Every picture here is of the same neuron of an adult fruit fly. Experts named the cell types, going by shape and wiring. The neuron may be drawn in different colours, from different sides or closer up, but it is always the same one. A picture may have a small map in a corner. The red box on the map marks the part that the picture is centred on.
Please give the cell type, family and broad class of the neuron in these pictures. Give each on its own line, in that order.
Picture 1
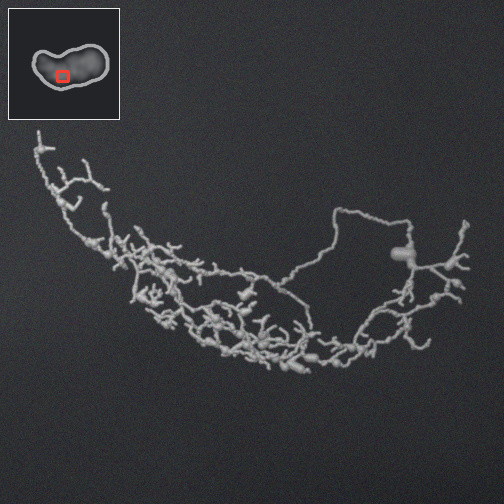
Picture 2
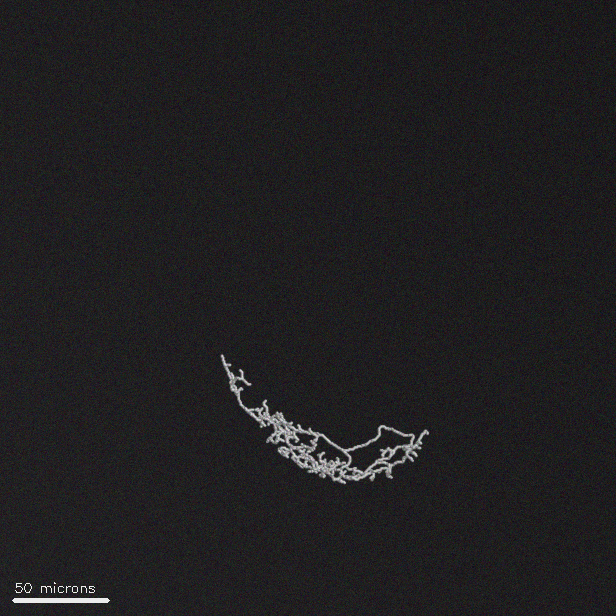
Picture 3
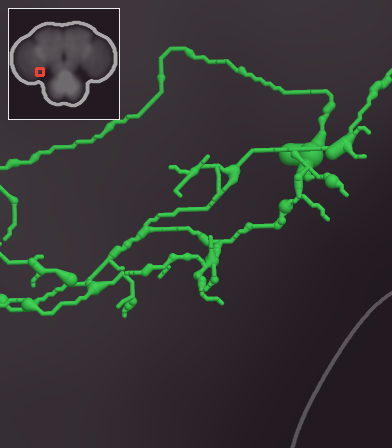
LPi2c
LPi
optic-lobe intrinsic neuron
